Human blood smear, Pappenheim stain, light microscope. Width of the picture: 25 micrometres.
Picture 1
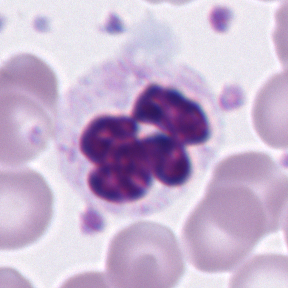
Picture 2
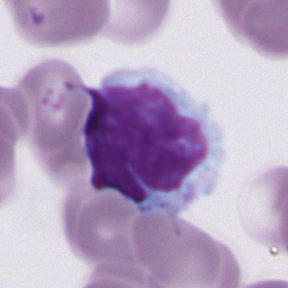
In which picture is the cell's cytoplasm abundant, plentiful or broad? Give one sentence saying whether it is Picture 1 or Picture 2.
What picture 1 shows is a cell with abundant cytoplasm.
